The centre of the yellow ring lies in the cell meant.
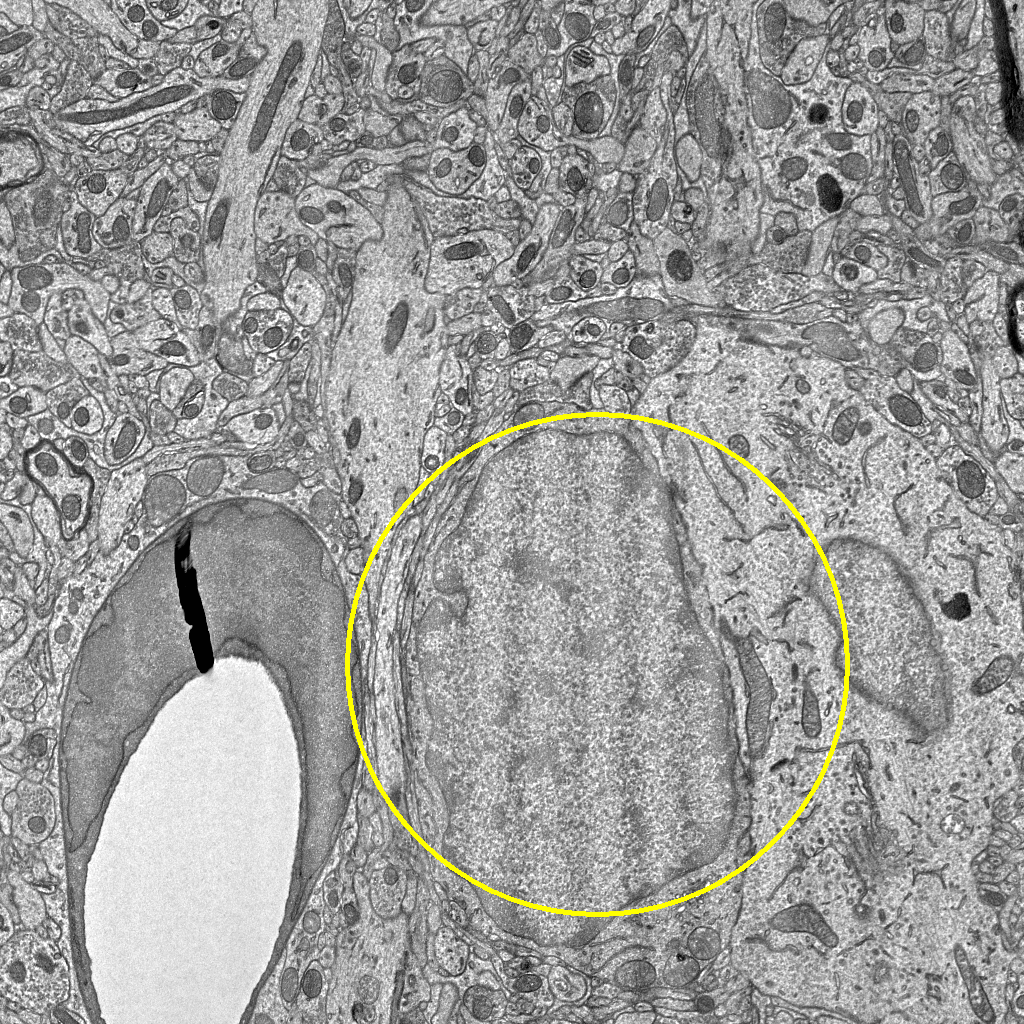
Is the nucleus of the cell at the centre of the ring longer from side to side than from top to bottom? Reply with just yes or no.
No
